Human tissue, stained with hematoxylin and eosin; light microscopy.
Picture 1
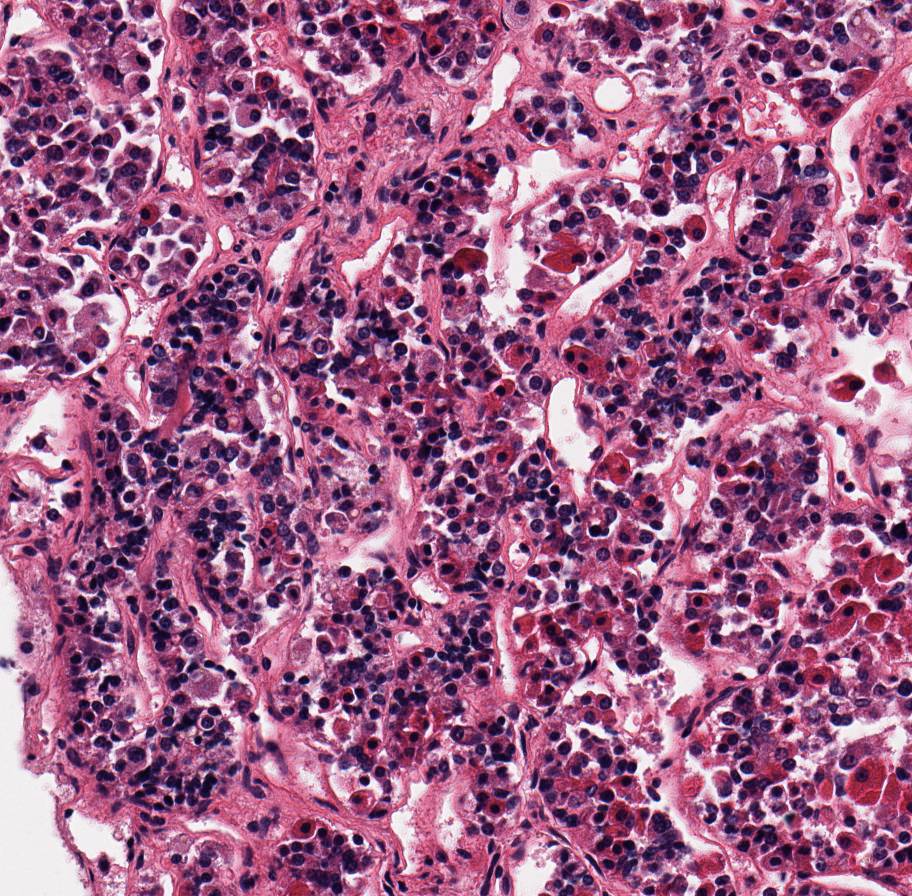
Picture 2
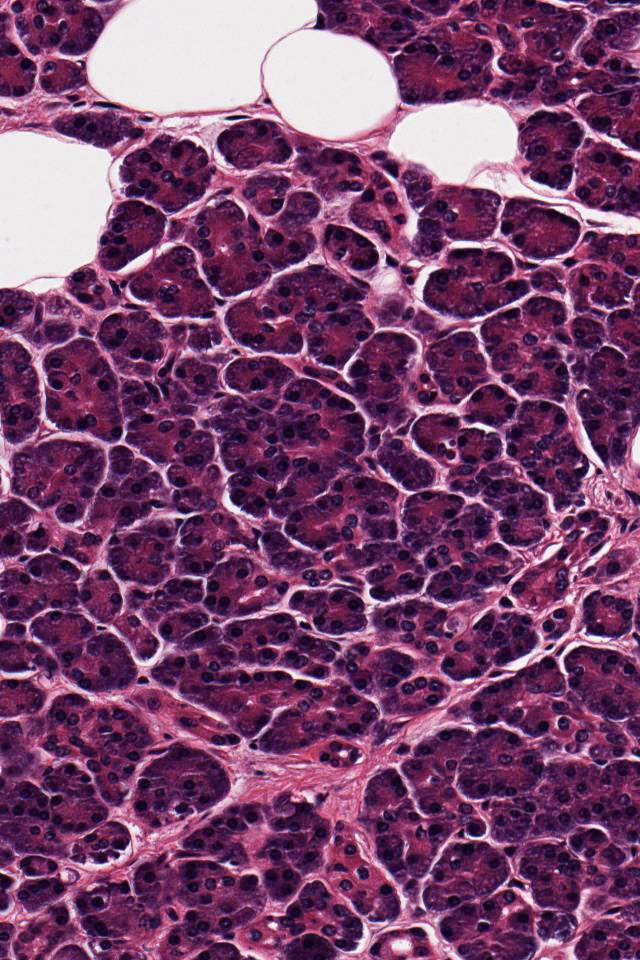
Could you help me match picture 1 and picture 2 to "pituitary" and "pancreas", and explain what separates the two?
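Pancreas is picture 2; pituitary is picture 1. Picture 1: small cell nests throughout, separated by thin pink fibrous septa, thin-walled capillary channels between; no glandular lumens. Picture 2: closely packed rounded acini in lobules bounded by thin pink connective tissue strands; acinar cells densely purple, redder toward each acinus centre, each with one round dark nucleus toward the base.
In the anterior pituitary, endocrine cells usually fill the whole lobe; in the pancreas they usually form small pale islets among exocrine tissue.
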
